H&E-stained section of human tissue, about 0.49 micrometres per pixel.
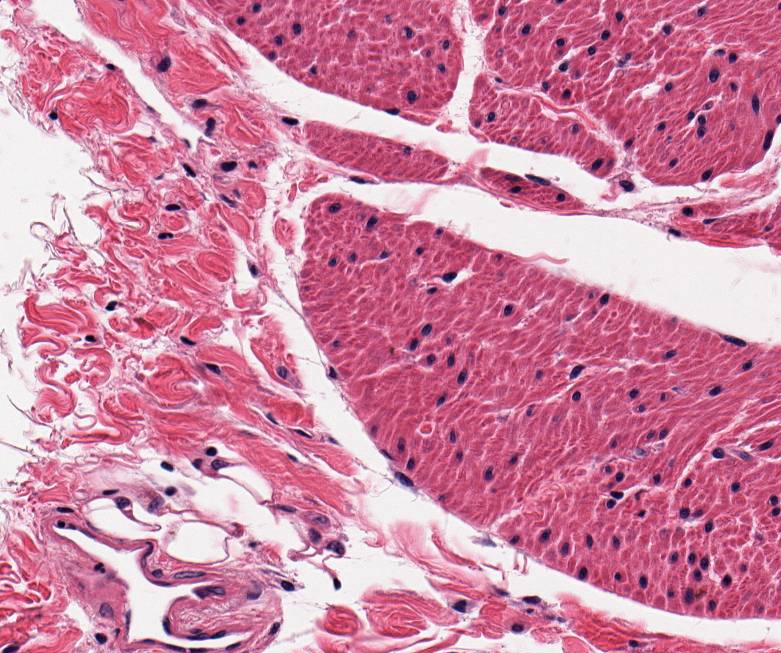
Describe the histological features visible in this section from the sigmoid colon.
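First, arrangement: large compact muscle bundles fill the upper and right field, looser tissue the left. Cut mostly across, bundle cells form a mosaic of small pink profiles. Nuclei are small, dark, oval, scattered singly. Lastly, flat cells line several small thin-walled spaces near lower left.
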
